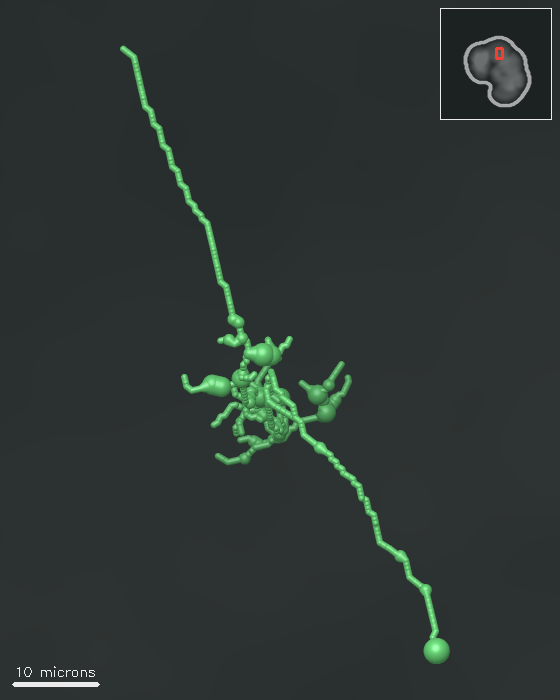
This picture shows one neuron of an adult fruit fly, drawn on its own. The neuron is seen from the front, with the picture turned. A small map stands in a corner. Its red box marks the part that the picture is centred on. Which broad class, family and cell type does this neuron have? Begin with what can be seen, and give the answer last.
The cell body is at the lower right of the picture. From top to bottom in the picture it spans about 70 microns. It is an optic-lobe intrinsic neuron. The family is Mi. It is of cell type Mi15.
